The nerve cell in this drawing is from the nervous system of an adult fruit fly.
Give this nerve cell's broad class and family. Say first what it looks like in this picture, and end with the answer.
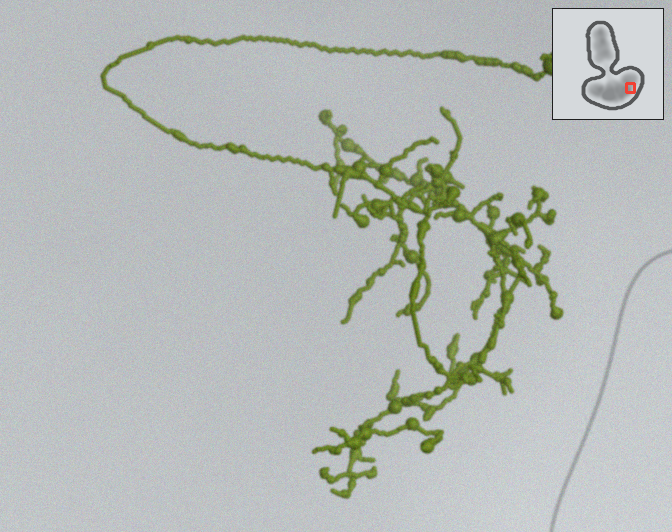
It is in the brain and does not reach the nerve cord. The picture shows dozens of branch ends. It is a central-brain intrinsic neuron. The family is hemilineage LHp1.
